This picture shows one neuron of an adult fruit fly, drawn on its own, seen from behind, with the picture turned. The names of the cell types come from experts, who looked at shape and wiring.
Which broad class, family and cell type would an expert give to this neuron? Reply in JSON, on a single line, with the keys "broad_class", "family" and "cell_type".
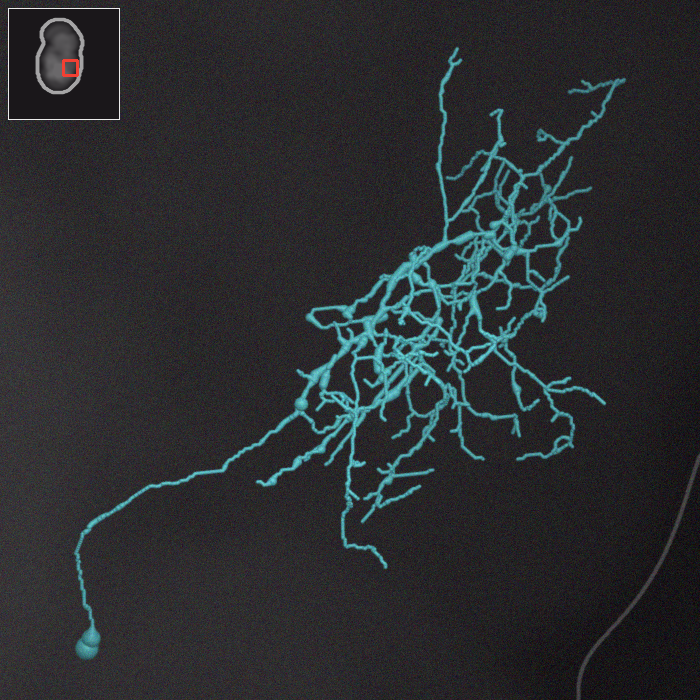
{"broad_class": "central-brain intrinsic neuron", "family": "hemilineage SLPav3", "cell_type": "LHAV2f2_b"}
